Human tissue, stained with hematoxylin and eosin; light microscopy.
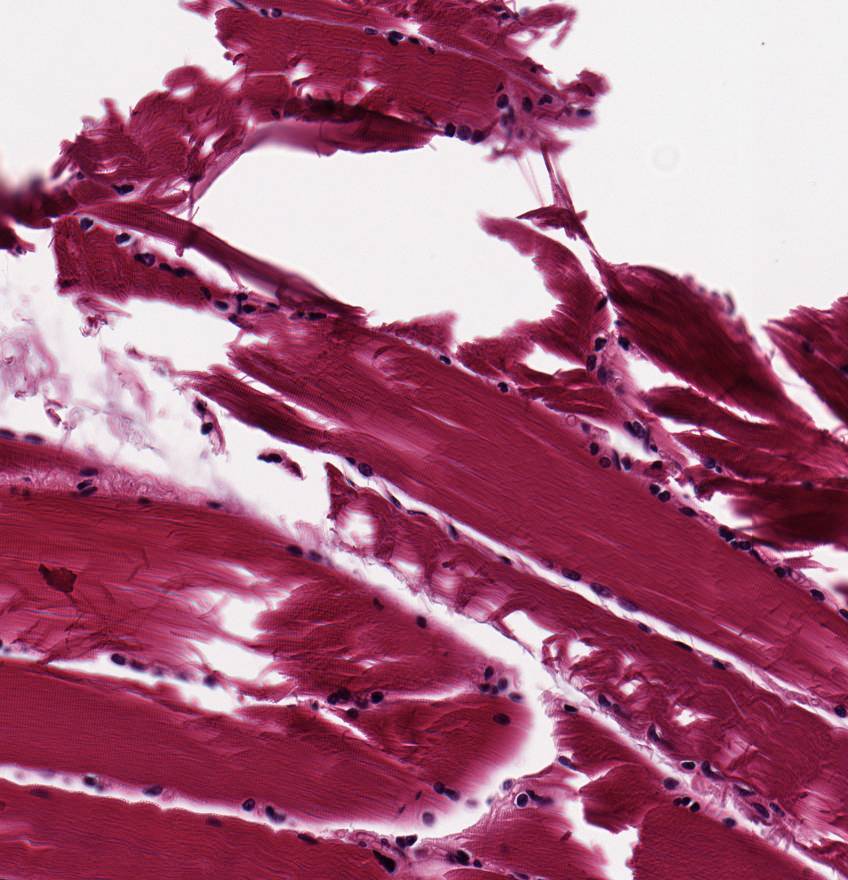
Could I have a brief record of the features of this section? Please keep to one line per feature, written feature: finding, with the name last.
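Nuclei: small and dark, sitting at the fibre edges rather than the centres.
Cytoplasm: an even, deep pink-red.
Streaks: fine lines running lengthwise along the fibres.
Fat cells: none between the fibres.
Name: skeletal muscle.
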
